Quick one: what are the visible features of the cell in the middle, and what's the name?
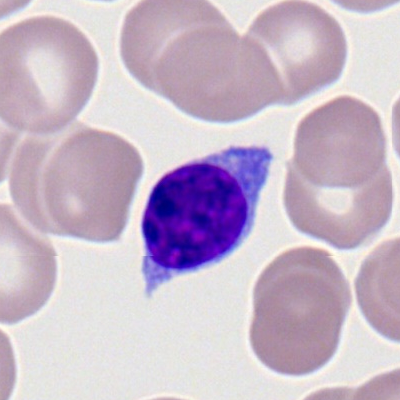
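Irregular in outline, the cell is drawn out into tapering points at the upper right and lower left. Coarse chromatin is clumped into dark patches. Apart from the two tapering extensions, the cytoplasm is scant, and it is pale blue. This cell is a lymphocyte.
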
